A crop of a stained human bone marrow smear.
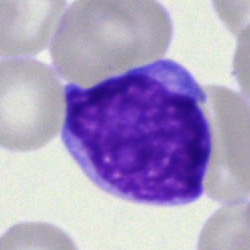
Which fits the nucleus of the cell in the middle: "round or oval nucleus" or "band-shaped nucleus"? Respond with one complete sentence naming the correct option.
What the nucleus forms is one compact round or oval mass.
